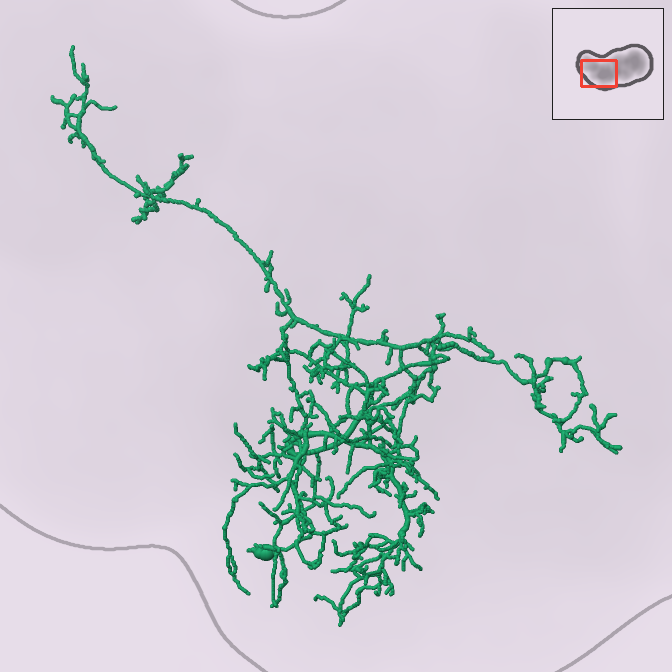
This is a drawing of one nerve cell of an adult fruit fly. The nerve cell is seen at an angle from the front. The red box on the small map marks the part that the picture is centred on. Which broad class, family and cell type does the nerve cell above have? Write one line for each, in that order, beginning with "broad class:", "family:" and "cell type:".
broad class: nerve-cord intrinsic neuron
family: hemilineage 12B
cell type: IN12B005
